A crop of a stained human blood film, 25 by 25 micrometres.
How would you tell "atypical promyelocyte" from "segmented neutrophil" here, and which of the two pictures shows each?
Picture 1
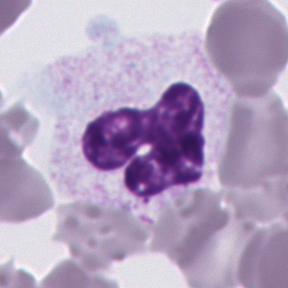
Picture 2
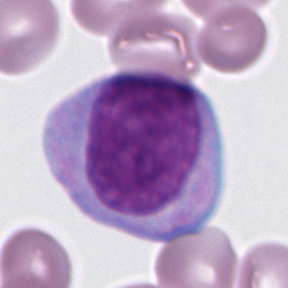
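Step one, assignment: the segmented neutrophil is in picture 1 and the atypical promyelocyte in picture 2. Step two, chromatin and nucleus: the segmented neutrophil has dark purple, densely clumped chromatin with no visible nucleoli, while the atypical promyelocyte has an oval nucleus without any indentation or lobes that fills about 60% of the cell's area.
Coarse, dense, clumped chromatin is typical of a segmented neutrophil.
Step three, cytoplasm: fine pink-violet granules are scattered throughout it in the segmented neutrophil, whereas the atypical promyelocyte has pale greyish blue cytoplasm with no distinct granules and no vacuoles.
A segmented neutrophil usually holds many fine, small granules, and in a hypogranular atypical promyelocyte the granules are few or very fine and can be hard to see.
Step four, outline and surroundings: the atypical promyelocyte is about 16 micrometres across, with an irregular, somewhat angular outline and a red cell touching its top edge, while the segmented neutrophil has a small pale bluish bulge at its top edge and red cells pressing against it, the one below having a crenated, spiky outline.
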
